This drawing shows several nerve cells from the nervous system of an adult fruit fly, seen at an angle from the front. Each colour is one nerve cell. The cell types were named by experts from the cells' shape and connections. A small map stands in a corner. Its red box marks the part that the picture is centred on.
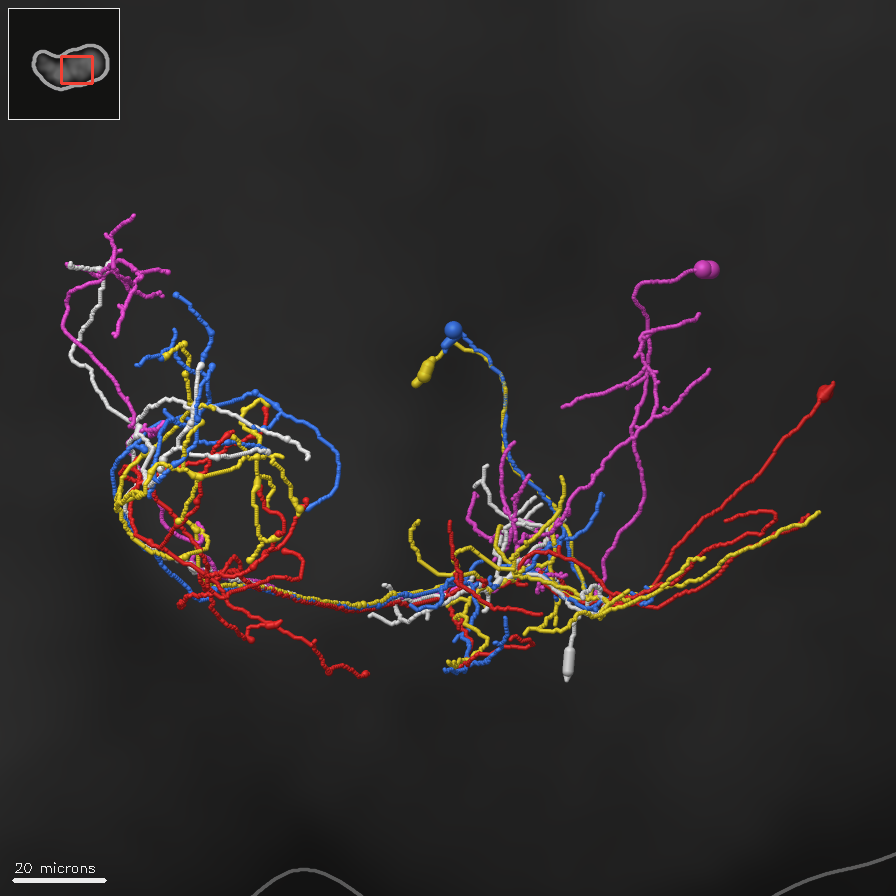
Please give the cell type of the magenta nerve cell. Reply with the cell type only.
GNG496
